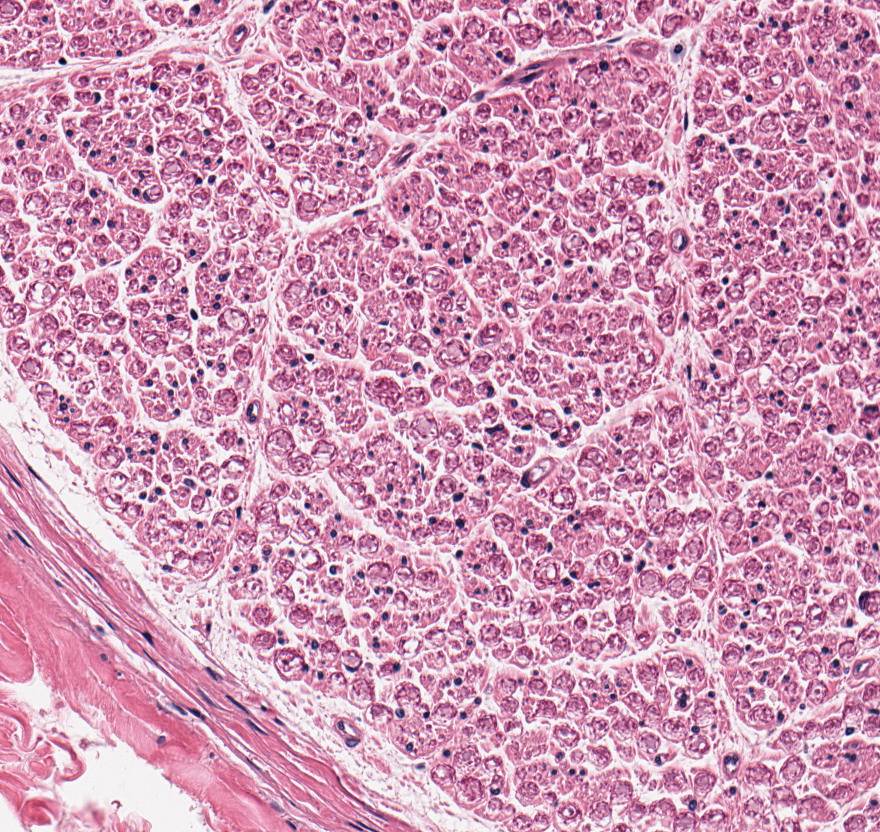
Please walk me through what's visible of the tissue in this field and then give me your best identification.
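One large cross-sectioned fibre bundle fills all but the lower left corner. Round profiles of varied diameter intermix, with small dark oval nuclei singly between them. Along its lower-left edge curves a band of dense pink wavy fibrous tissue with elongated nuclei. This is tibial nerve.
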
